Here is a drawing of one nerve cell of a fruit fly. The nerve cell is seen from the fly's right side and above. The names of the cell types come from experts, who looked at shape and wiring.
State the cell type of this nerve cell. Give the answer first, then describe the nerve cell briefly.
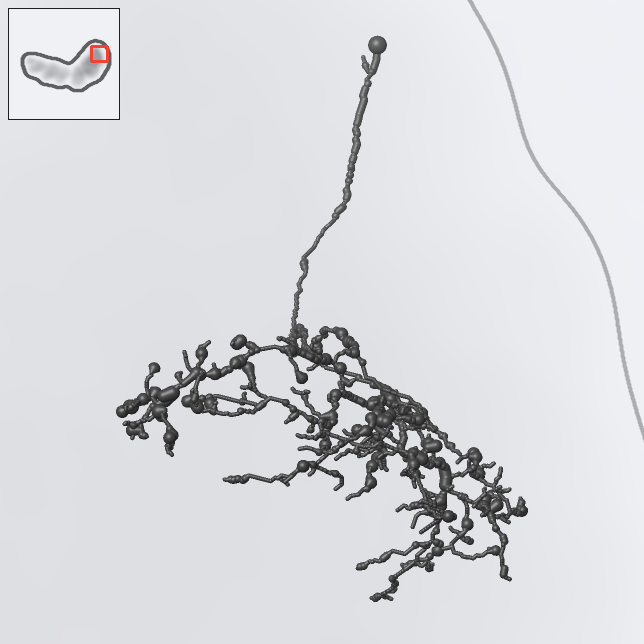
The cell type is SMP004. It is a central-brain intrinsic neuron. The cell body can be seen at the top of the picture. Dozens of branch ends can be seen.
